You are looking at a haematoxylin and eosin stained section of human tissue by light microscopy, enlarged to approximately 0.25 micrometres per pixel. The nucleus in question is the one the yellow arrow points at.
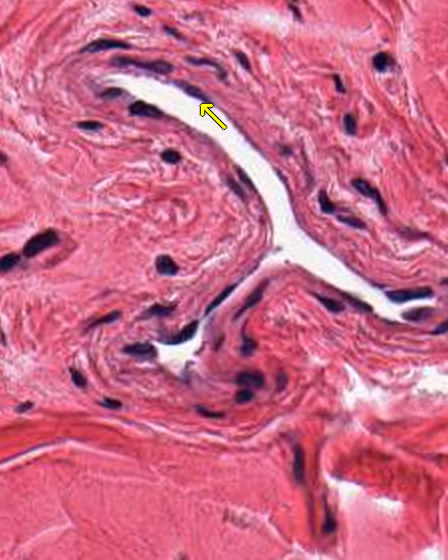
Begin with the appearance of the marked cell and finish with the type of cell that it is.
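The nucleus is elongated and flattened, with its long axis running parallel to the edge of the lumen. The nucleus stains dark and fairly evenly, about as dark as the elongated nuclei in the layers around it. Hardly any cytoplasm can be made out; the cell appears as a thin strip with no clear outline of its own. The cell lies directly on the edge of a narrow, slit-like empty lumen, forming part of its lining. Outside it are concentric layers of pink wavy fibres and elongated nuclei. Type of cell: endothelial cell.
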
